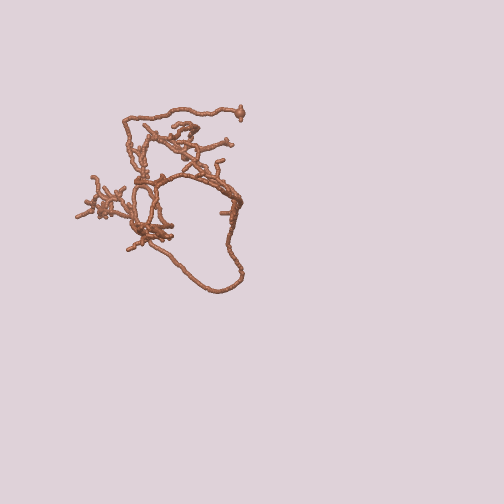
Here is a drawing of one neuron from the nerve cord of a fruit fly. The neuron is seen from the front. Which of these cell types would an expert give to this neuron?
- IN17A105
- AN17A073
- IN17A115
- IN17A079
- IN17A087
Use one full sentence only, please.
The cell type of this neuron is IN17A105.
